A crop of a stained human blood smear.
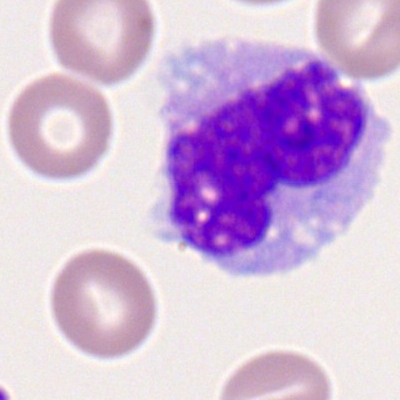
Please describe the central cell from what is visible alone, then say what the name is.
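Quick rundown: the outline is irregular, with a faintly ragged edge. The chromatin is dark purple, with small pale spots scattered through it. The cytoplasm is pale greyish blue and shows no coarse coloured granules. That's a monocyte.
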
